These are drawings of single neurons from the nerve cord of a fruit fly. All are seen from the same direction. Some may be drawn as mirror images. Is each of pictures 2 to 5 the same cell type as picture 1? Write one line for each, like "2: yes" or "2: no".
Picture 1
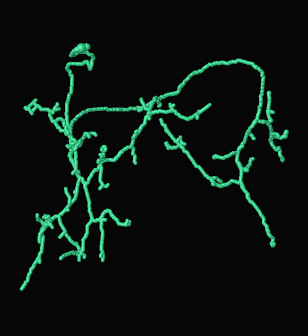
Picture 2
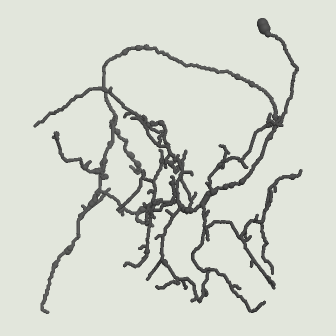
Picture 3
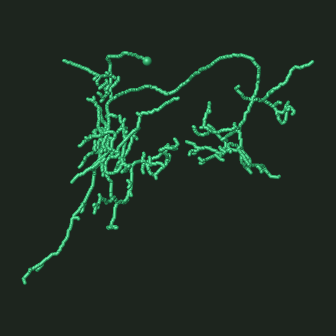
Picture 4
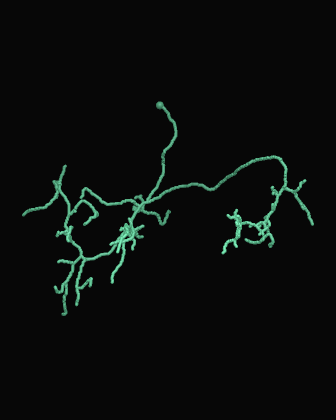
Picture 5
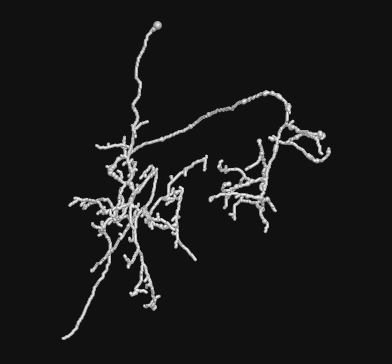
2: yes
3: no
4: no
5: no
